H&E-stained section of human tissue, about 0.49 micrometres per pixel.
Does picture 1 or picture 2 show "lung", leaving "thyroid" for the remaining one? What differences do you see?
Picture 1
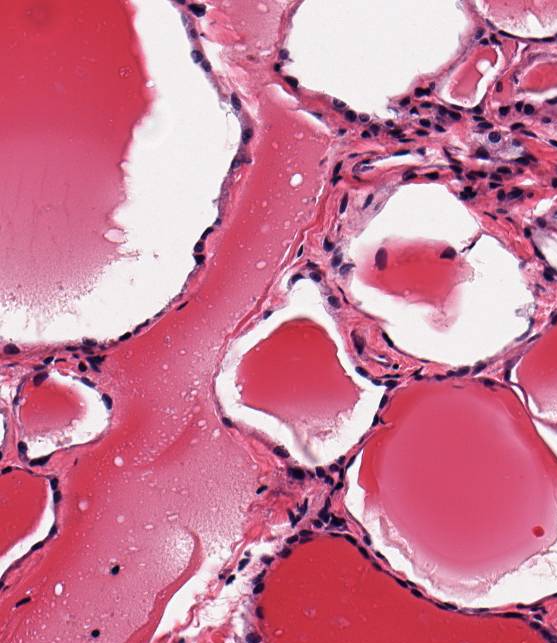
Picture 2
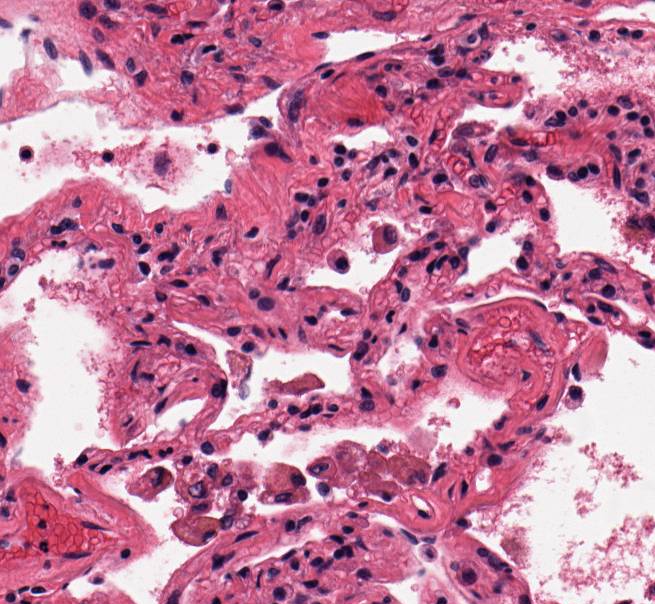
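Picture 2 is lung, and picture 1 is thyroid. Rounded follicles of varying size fill the thyroid field, the largest at the upper left and smaller ones clustered at the upper right. Each has a single layer of flattened epithelial cells with dark, elongated nuclei lining a lumen of homogeneous, deeply pink colloid. The stroma between them is scant and thin, most cellular at the upper right. The lung field is divided by branching pink septa into many irregular empty spaces, the septa thickened by pink fibrous tissue holding many oval and spindle-shaped nuclei.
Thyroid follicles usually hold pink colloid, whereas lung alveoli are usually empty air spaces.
Pale pink, finely granular material partly fills spaces on the right; in the lower centre a space holds a cluster of rounded cells with golden-brown granular cytoplasm.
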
